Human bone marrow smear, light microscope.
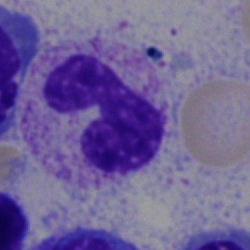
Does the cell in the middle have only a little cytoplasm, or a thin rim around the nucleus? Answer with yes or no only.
No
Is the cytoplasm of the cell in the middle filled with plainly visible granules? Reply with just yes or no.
Yes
